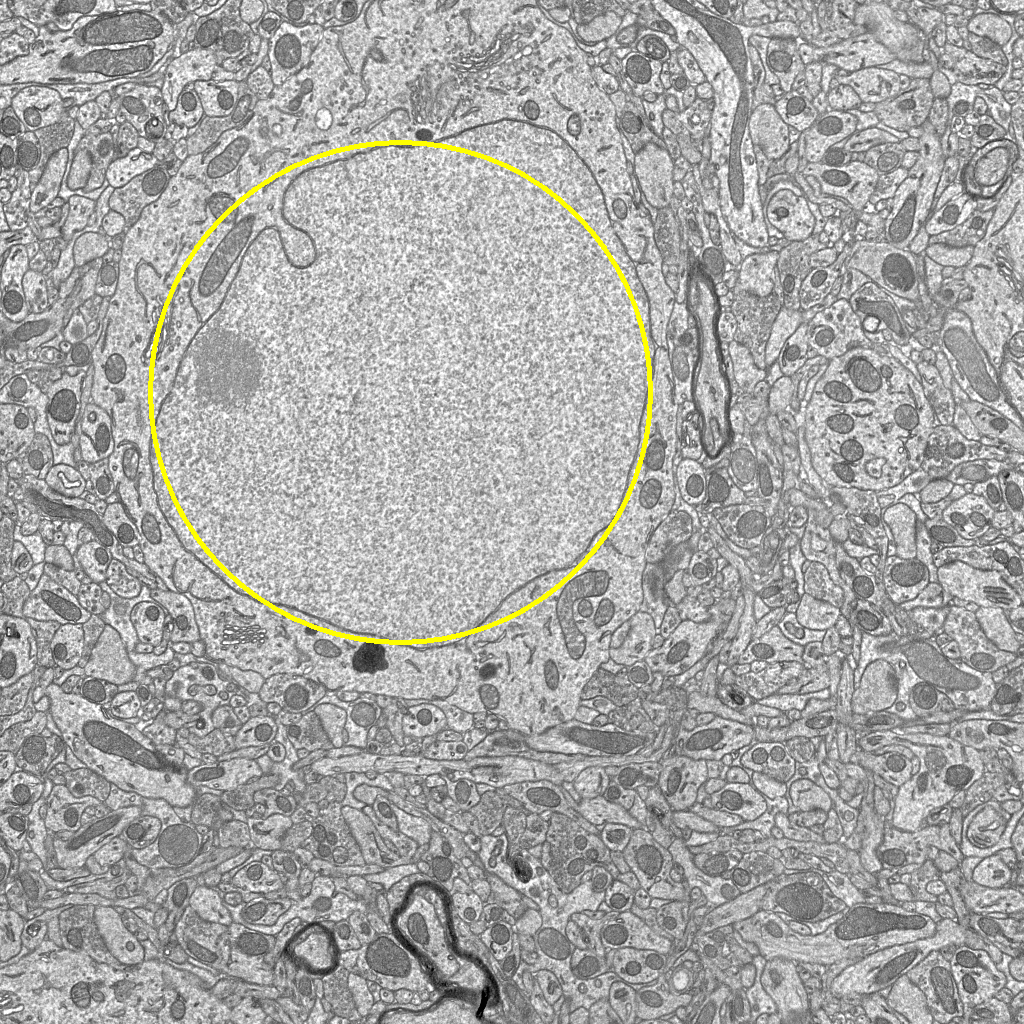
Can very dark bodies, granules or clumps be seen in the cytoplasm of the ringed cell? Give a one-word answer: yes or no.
Yes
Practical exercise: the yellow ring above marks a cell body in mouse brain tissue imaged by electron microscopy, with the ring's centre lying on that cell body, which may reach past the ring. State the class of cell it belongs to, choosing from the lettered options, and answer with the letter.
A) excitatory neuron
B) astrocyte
A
